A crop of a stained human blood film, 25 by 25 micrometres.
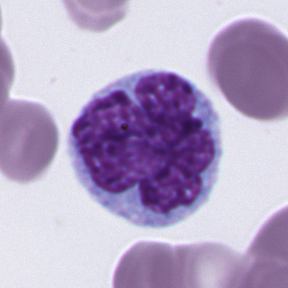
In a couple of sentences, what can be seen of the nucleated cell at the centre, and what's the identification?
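Round, smooth outline, about 14 micrometres across. Nucleus about 12 micrometres across, filling about 70% of the cell's area. Chromatin coarse and clumped, small pale gaps between the clumps. Cytoplasm pale grey-blue, free of coarse coloured granules. Monocyte.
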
